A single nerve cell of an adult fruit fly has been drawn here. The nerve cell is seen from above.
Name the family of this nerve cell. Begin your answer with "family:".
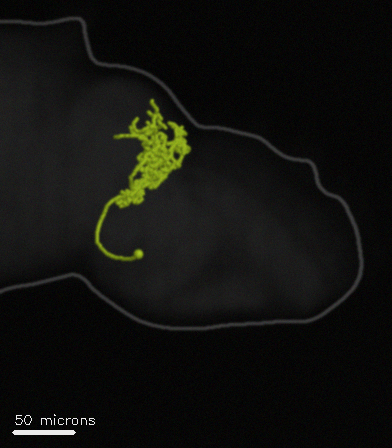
family: hemilineage VLPp&l1_anterior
